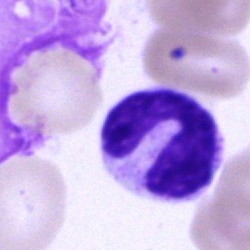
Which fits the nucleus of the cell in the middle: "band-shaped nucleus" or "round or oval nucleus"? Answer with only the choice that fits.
Band-shaped nucleus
